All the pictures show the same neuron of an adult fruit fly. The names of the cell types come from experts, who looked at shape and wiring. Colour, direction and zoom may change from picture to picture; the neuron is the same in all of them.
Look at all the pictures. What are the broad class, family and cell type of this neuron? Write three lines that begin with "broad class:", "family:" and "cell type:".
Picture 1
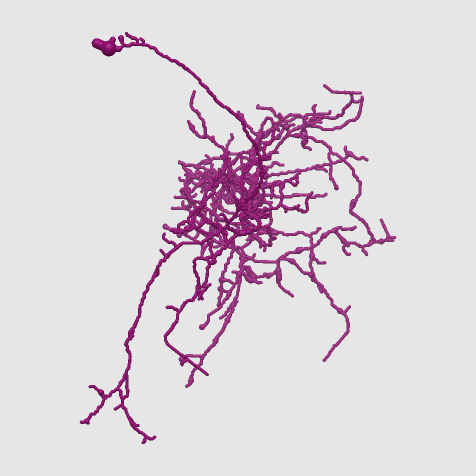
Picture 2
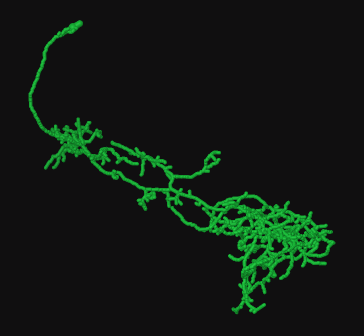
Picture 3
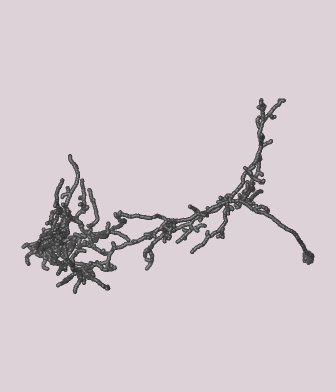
broad class: central-brain intrinsic neuron
family: LHPD
cell type: LHPD2c7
